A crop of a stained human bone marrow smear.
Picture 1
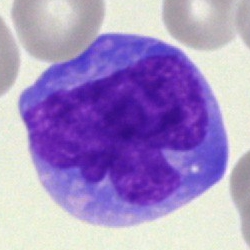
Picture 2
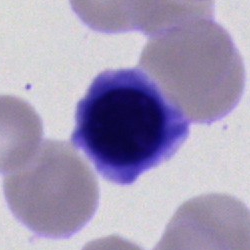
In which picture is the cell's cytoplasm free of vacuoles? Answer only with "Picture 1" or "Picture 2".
Picture 2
